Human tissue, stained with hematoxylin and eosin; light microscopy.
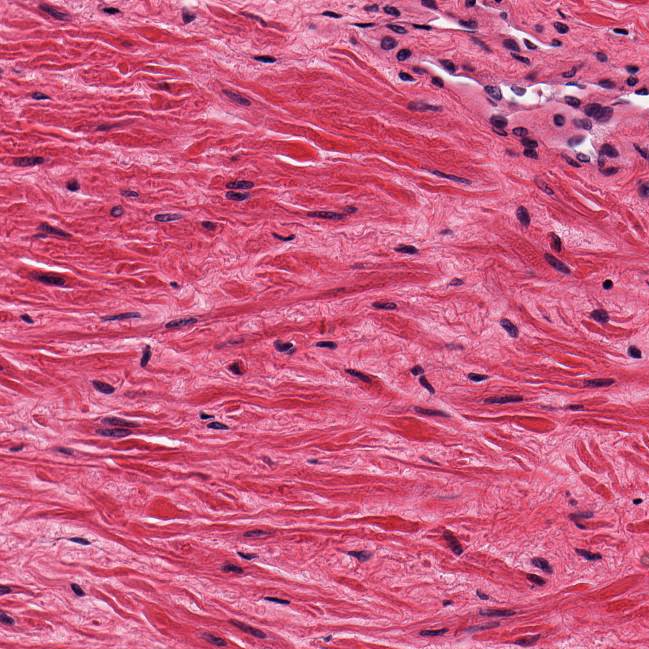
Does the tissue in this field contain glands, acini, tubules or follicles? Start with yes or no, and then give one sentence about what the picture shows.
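No. The whole field is filled by densely packed pink fibrous tissue, with no epithelium or glands anywhere.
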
